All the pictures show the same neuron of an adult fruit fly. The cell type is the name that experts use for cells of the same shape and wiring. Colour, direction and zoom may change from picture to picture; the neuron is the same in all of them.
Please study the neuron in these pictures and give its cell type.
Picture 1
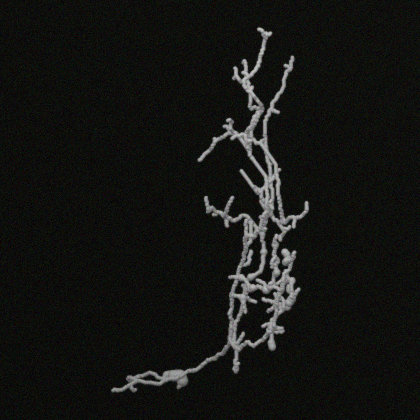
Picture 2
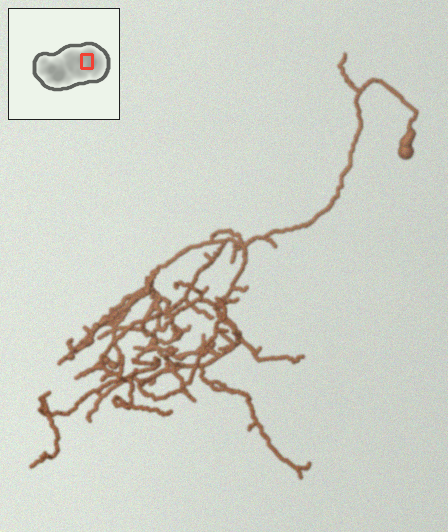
LAL043_a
